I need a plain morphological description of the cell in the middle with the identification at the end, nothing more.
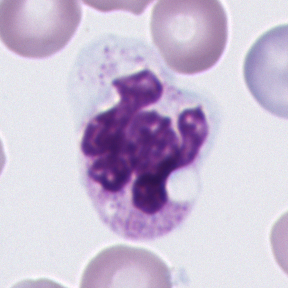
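The nucleus has several bulky lobes crowded together, not joined by thin threads. Its chromatin is dark purple, coarsely clumped, with paler patches. Sparse fine pinkish-violet granules lie in the cytoplasm. One round clear vacuole sits lower right against the nucleus. This is a segmented neutrophil.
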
